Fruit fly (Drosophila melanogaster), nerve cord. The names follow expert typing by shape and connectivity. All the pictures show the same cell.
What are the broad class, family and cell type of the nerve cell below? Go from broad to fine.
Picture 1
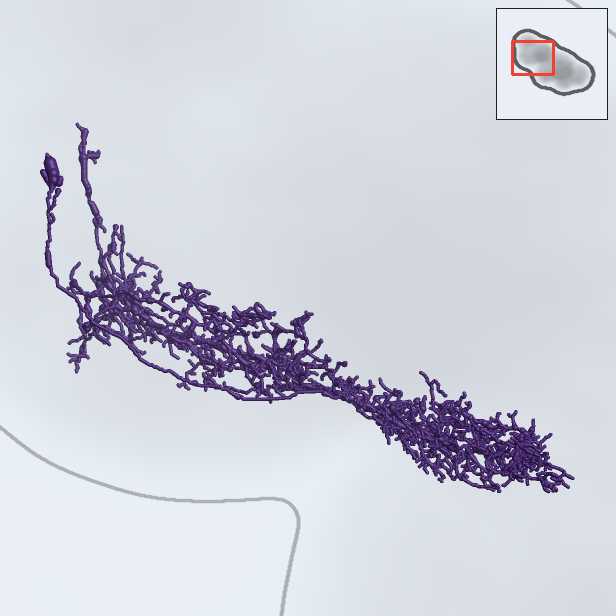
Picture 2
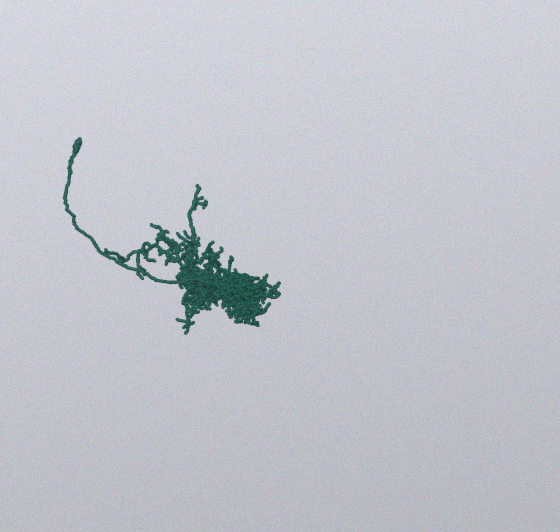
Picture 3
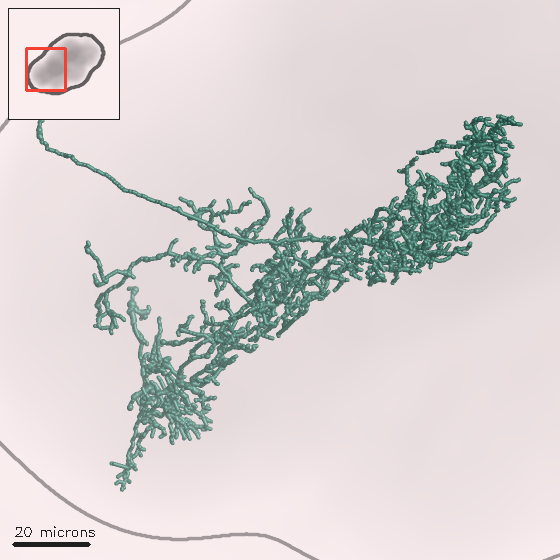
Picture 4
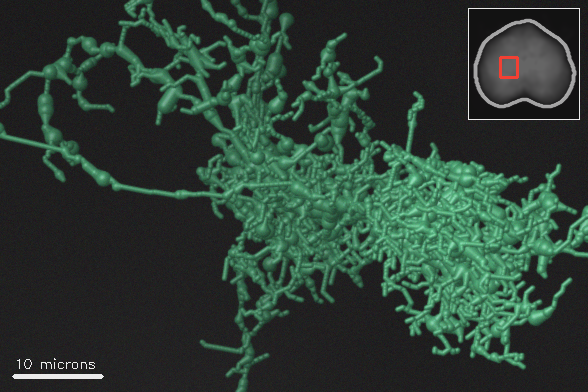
nerve-cord intrinsic neuron; hemilineage 09A; IN09A016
